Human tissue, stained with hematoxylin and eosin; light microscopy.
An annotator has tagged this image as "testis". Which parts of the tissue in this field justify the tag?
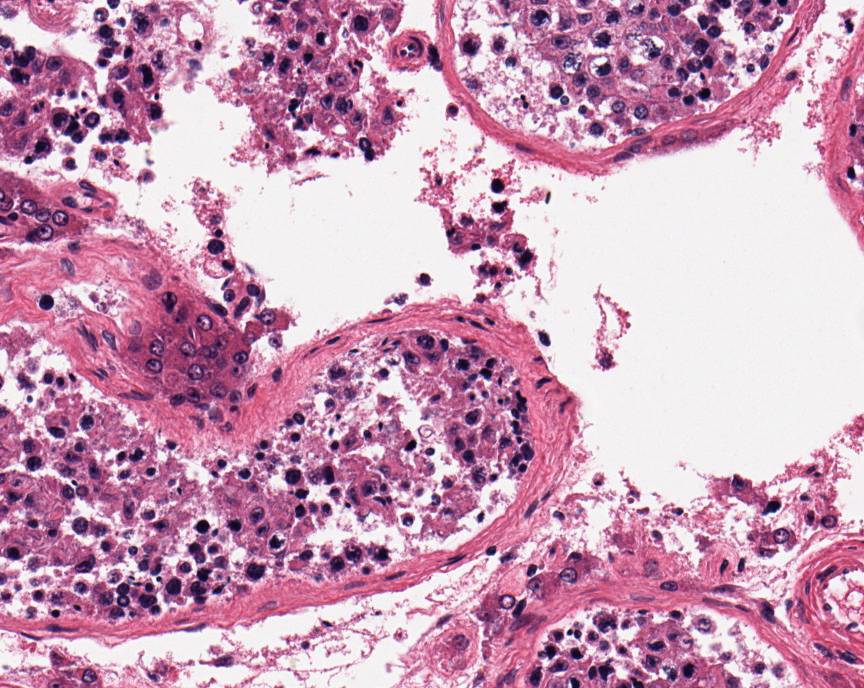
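In this testis, several rounded tubular profiles each have their own pink fibrous wall.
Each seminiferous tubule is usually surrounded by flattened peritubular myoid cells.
Near the wall at the left of the central tubule lie grouped larger cells with round, pale nuclei and distinct nucleoli.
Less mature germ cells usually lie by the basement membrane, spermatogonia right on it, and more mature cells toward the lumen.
Small dark round nuclei are scattered within the tubules, most of all at lower left.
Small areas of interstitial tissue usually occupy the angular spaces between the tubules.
Against this, the tubules surround a large empty area in the centre and right.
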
